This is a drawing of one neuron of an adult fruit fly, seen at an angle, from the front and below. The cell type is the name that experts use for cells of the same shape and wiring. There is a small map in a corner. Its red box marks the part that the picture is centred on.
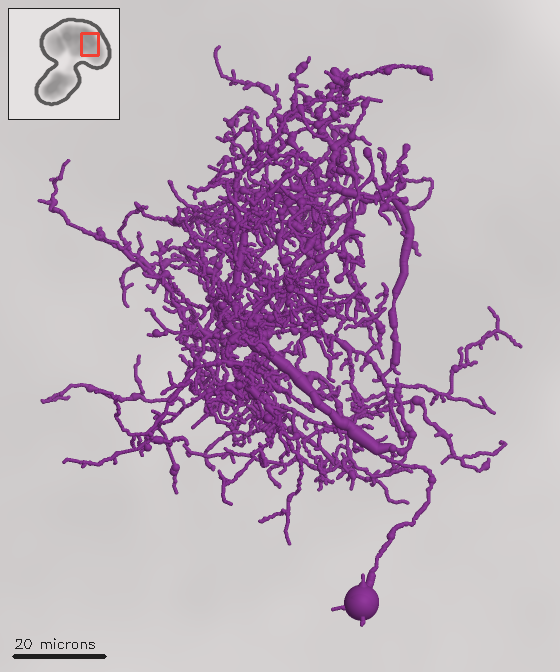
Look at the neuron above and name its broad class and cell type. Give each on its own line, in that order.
central-brain intrinsic neuron
AVLP340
